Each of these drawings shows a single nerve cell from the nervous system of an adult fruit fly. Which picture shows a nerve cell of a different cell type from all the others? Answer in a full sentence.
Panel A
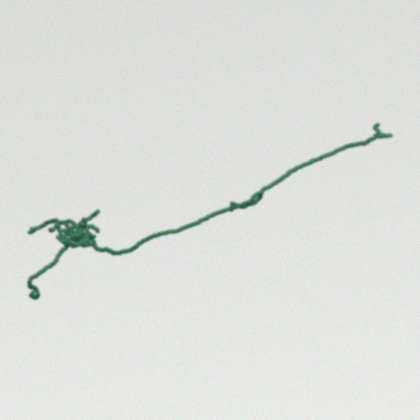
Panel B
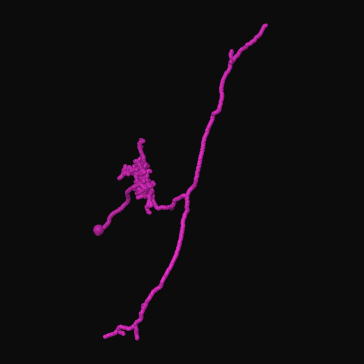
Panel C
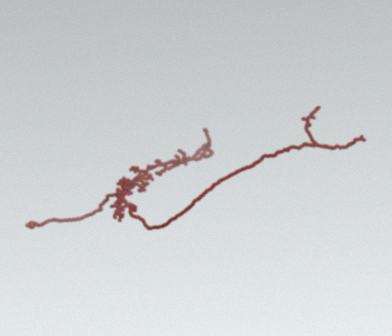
Panel B is the odd one out.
